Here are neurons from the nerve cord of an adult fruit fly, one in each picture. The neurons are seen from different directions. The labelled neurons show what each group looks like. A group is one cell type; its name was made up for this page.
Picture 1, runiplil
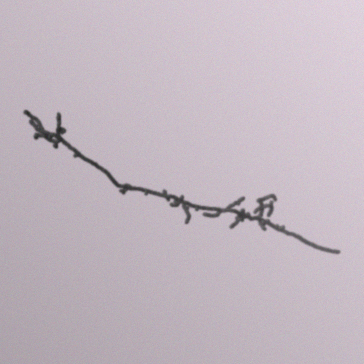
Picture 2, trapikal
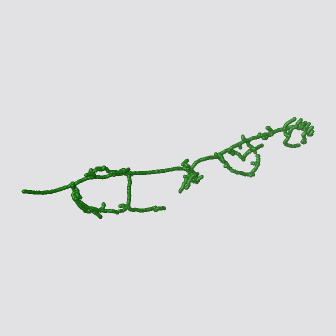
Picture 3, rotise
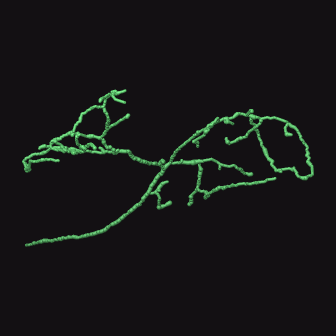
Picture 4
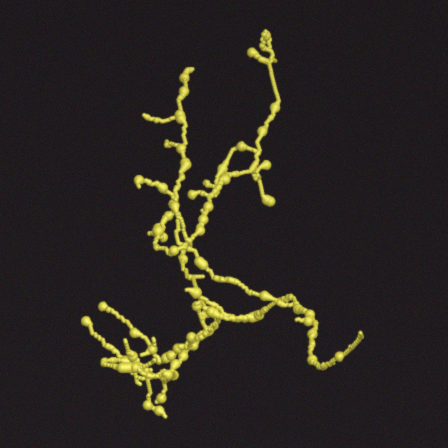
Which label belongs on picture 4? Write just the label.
runiplil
